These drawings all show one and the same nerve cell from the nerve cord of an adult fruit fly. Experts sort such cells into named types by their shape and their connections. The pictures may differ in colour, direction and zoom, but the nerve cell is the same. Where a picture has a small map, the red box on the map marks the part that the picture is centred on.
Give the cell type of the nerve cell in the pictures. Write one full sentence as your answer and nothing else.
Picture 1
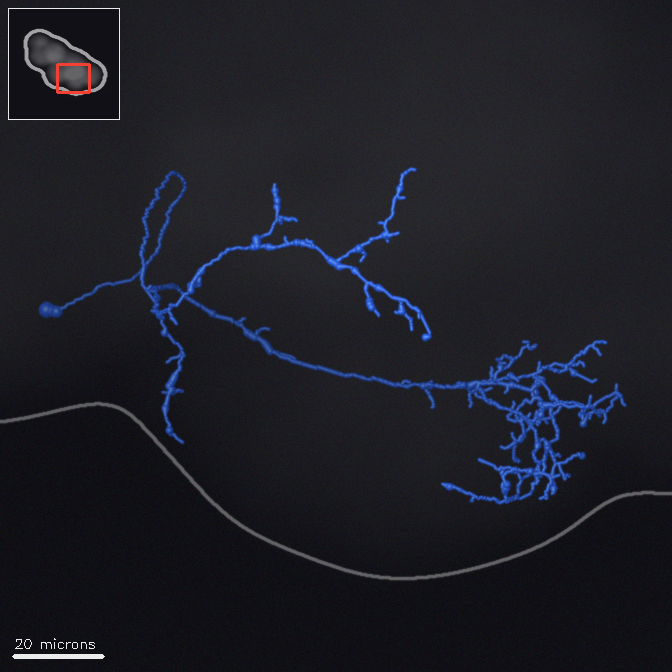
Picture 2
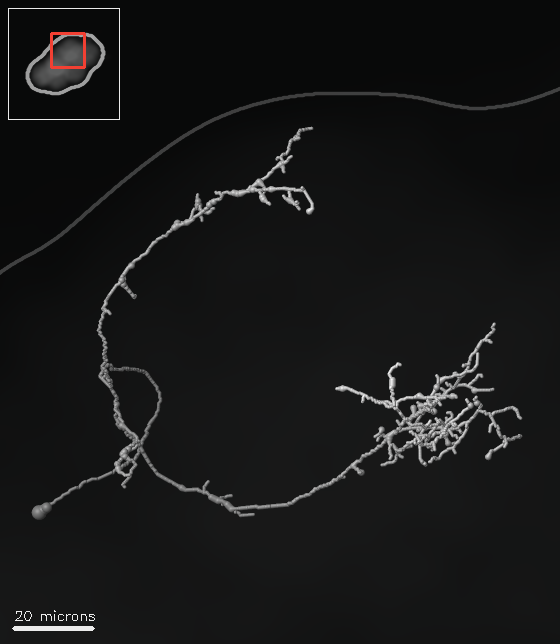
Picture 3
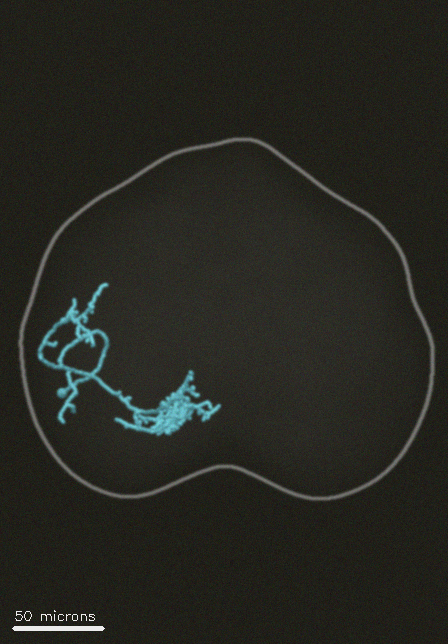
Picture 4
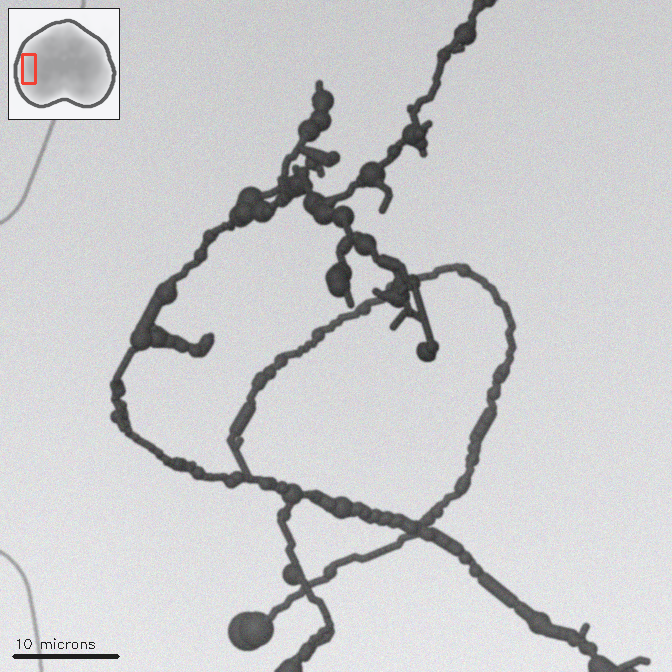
Cell type IN03A094 is what this nerve cell is.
